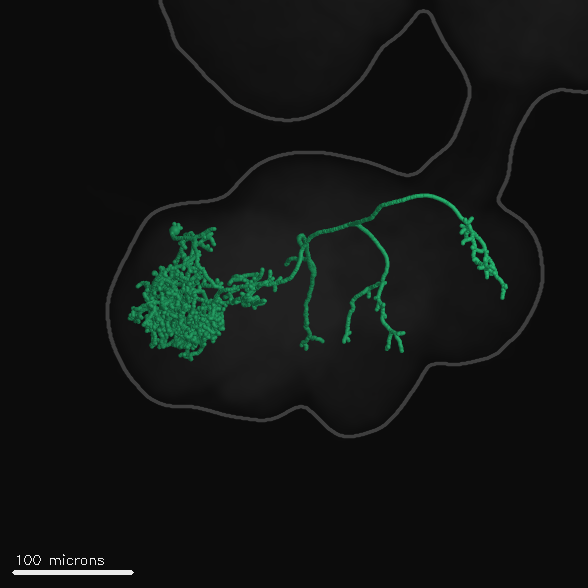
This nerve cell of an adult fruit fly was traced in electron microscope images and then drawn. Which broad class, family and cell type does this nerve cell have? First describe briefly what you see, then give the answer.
From left to right in the picture it spans about 300 microns. Dozens of branch ends can be seen. This is a nerve-cord intrinsic neuron. Its family is hemilineage 18B. The cell type is IN18B005.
